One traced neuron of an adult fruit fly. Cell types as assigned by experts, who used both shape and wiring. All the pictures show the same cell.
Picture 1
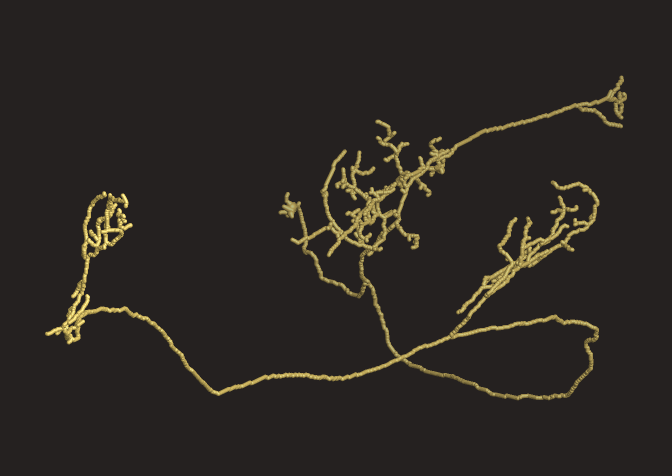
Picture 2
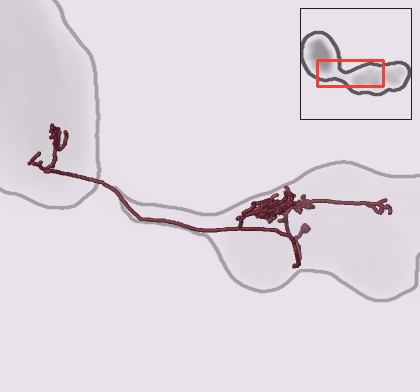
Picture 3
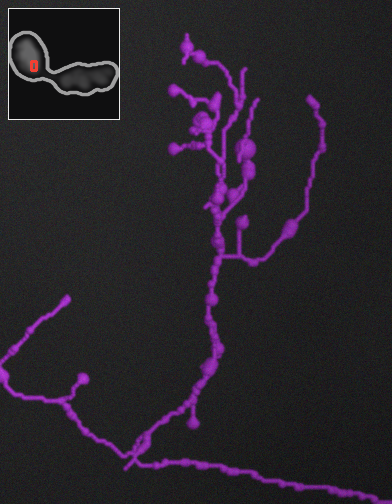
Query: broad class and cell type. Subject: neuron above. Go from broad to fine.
ascending neuron; ANXXX200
